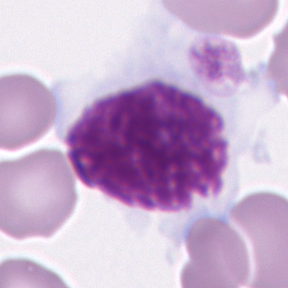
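Hairy cell, centre of the smear. I can't make out a nucleolus in its nucleus. The cytoplasm looks very pale, a faint bluish-grey, and seems broader to the right of the nucleus than to the left. I see no granules in it.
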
